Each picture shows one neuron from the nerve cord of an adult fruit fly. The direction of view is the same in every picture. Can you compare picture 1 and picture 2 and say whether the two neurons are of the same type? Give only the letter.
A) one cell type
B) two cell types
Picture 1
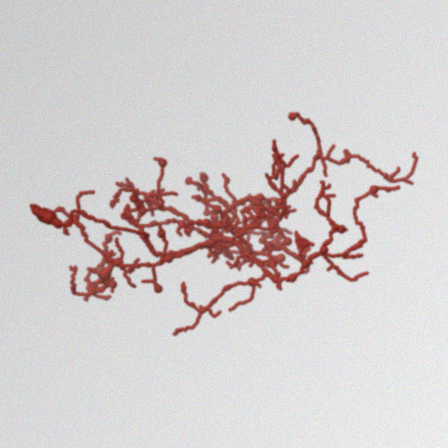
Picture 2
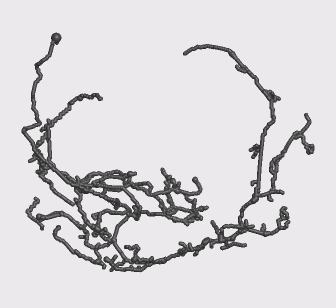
A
